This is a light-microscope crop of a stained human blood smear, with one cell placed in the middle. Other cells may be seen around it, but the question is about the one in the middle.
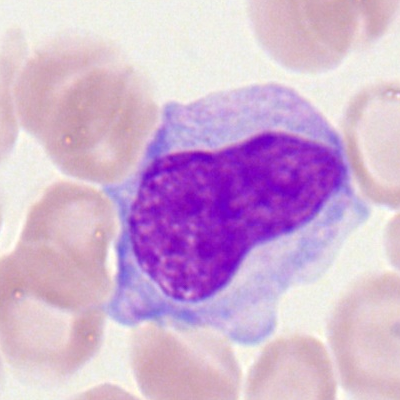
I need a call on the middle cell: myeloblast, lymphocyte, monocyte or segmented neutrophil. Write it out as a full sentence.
On this slide crop, the central cell is a monocyte.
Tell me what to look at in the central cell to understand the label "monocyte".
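Knowing this is a monocyte, I turn first to the cytoplasm, and it shows no coarse or brightly coloured granules.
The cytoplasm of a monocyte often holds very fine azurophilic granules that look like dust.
The absence of coarse or bright granules here sits well with that. The cell outline is irregular, with shallow bulges and notches instead of a smooth circle. The chromatin looks mottled, with paler patches scattered among darker purple areas. I can make out no distinct nucleoli in the nucleus.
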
